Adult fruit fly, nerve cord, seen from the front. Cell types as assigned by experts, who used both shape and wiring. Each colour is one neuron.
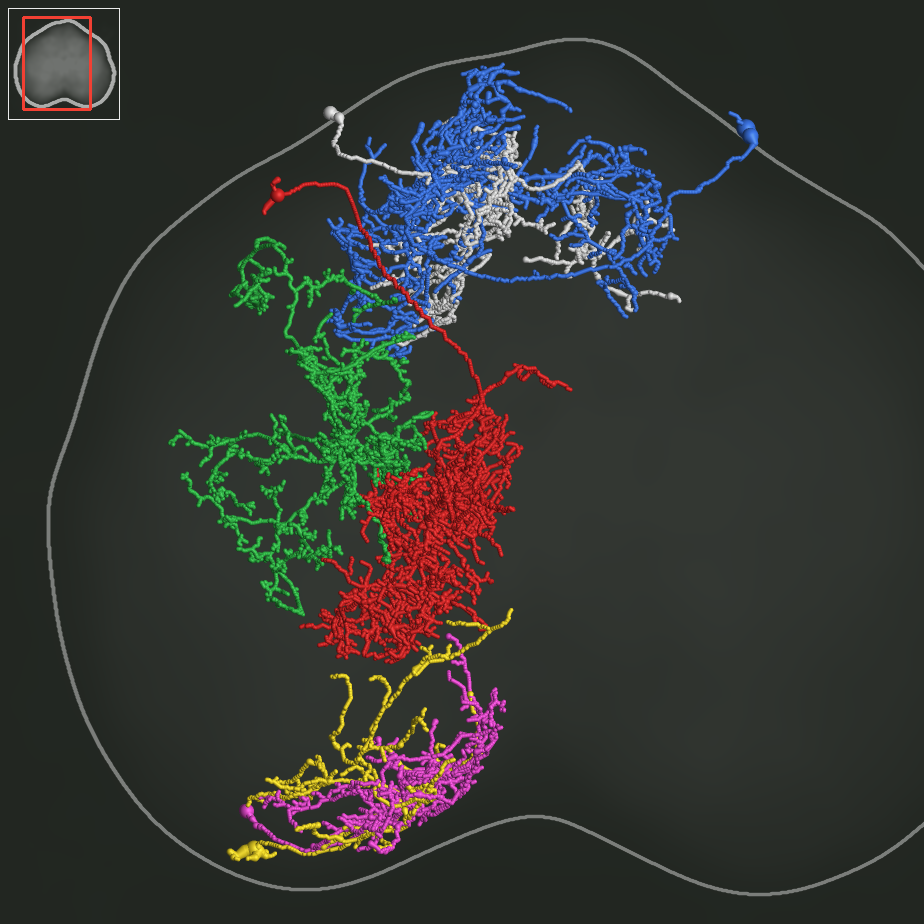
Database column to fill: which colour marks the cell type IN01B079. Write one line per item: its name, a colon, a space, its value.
colour: yellow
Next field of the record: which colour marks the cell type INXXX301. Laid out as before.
colour: blue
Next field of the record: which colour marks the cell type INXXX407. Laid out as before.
colour: white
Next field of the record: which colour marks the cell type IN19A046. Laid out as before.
colour: green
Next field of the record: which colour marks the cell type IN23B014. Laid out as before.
colour: red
